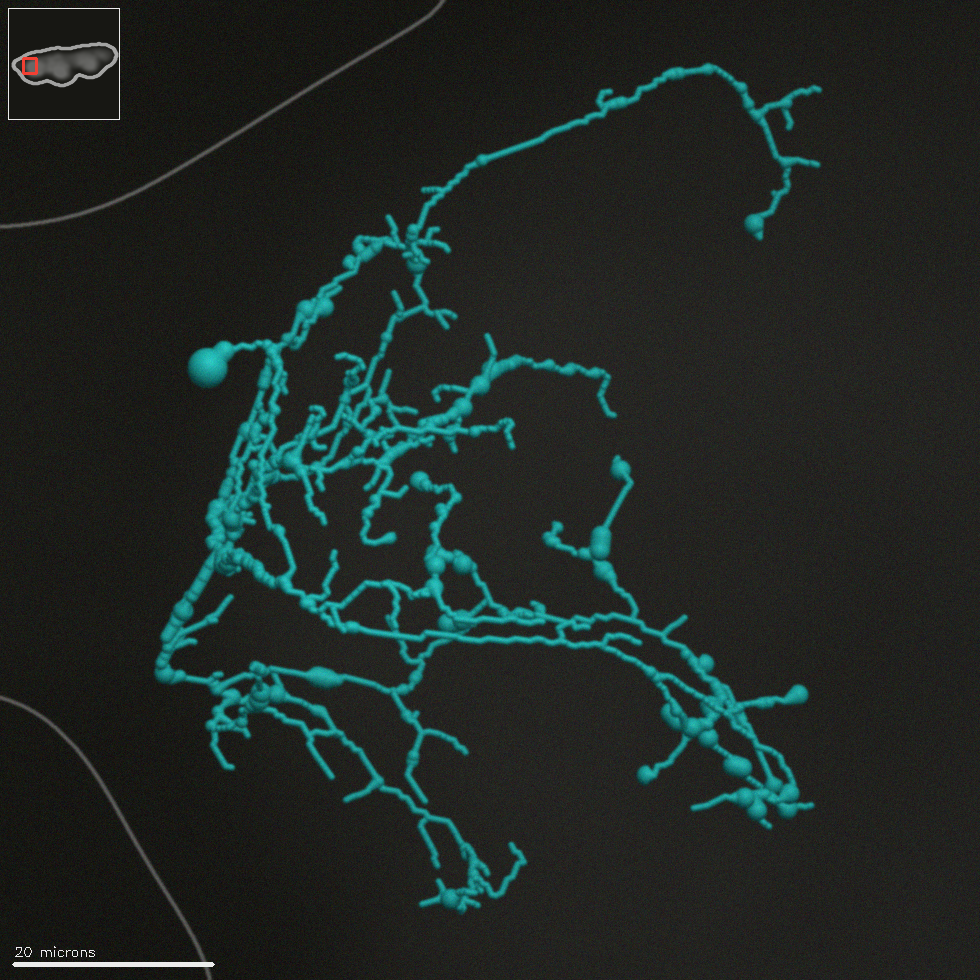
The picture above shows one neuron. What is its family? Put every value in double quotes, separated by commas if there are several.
"hemilineage 09A"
